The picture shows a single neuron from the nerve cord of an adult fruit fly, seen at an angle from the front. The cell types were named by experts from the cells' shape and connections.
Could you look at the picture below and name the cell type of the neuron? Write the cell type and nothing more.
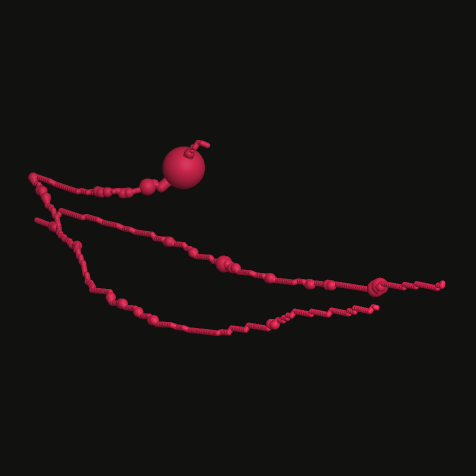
AN01A089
